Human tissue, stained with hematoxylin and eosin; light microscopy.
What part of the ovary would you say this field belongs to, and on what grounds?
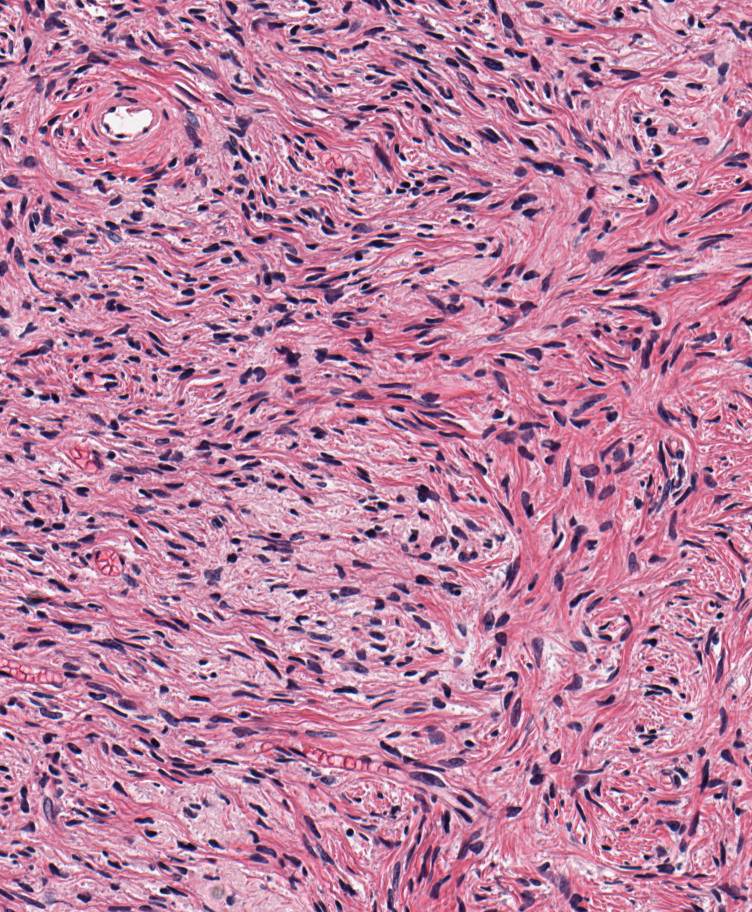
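This is ovarian cortex. The whole field is spindle cells set in collagenous stroma, with no epithelium or glands anywhere, and they run in short, wavy, intersecting bundles.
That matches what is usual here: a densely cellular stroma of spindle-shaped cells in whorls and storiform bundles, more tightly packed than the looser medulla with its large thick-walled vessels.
The nuclei, I note, are elongated, tapered and dark. Cytoplasm is scant and indistinct, with no cell borders visible.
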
